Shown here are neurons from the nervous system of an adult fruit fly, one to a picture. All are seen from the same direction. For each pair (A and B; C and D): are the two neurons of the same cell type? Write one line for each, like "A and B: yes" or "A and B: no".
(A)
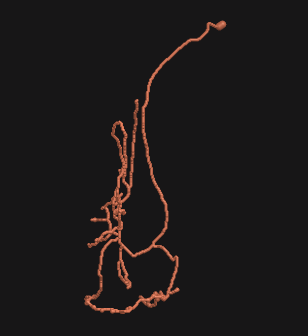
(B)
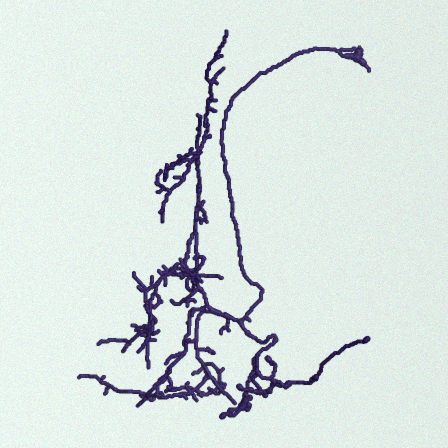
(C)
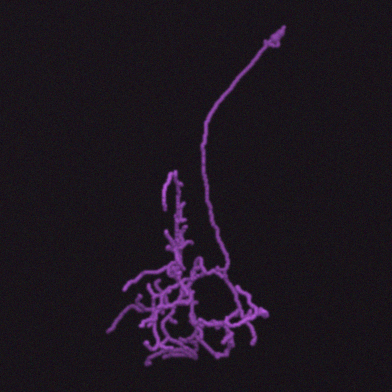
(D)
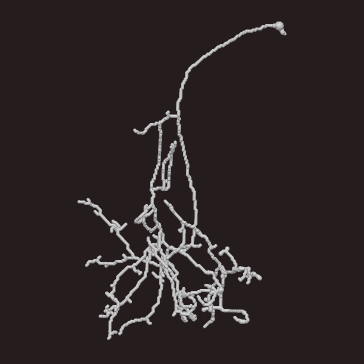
A and B: yes
C and D: yes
